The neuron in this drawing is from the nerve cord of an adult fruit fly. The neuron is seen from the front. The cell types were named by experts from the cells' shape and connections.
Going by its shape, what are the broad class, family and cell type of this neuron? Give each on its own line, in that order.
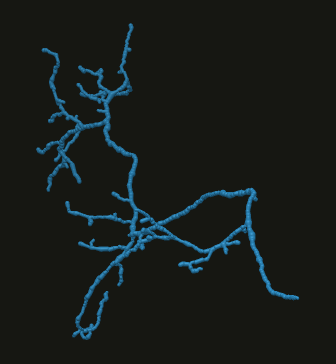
descending neuron
hemilineage WEDd1
DNa13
